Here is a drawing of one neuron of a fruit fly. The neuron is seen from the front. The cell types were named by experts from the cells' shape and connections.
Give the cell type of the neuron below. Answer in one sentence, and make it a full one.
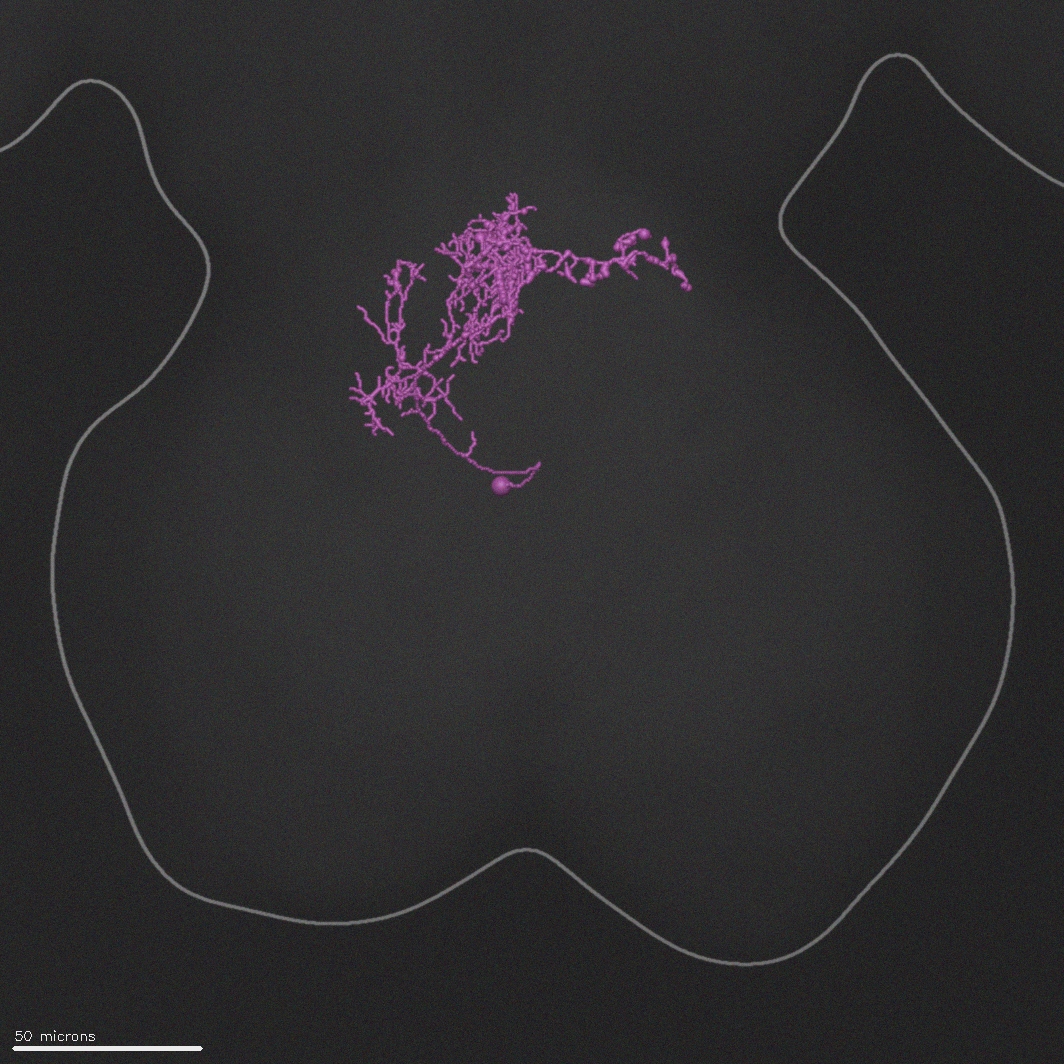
In terms of cell type, the neuron is IN06A050.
